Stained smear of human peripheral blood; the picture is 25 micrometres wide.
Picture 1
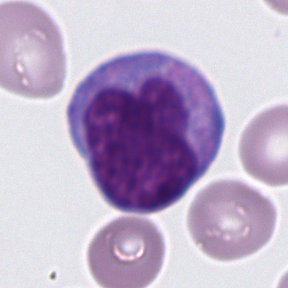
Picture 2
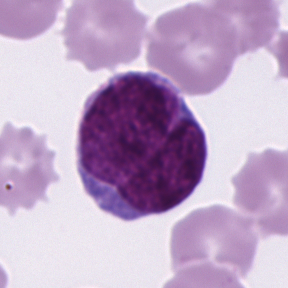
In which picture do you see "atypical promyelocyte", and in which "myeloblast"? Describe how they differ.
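The atypical promyelocyte appears in picture 1, and the myeloblast in picture 2. The atypical promyelocyte is about 14 micrometres across, about 2 times as wide as a red cell that lies whole in the picture, while the myeloblast is about 12 micrometres across. Each nucleus is about 11 micrometres across, but it fills about 60% of the area of the atypical promyelocyte and about 80% of the area of the myeloblast.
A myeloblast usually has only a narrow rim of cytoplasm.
In the atypical promyelocyte the nucleus lies toward the bottom of the cell and is folded into lobes, with notches cutting into its upper margin.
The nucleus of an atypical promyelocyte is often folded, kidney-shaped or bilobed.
No nucleolus can be seen in the nucleus of the myeloblast. The cytoplasm of the atypical promyelocyte is a pale greyish blue and carries a faint, fine pinkish dusting rather than large distinct granules, with no clear vacuoles. In the myeloblast, no granules are visible in the cytoplasm.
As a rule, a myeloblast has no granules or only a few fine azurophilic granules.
The outlines differ as well: the atypical promyelocyte is roundish but slightly angular, with a smooth edge, and the myeloblast is smooth, without surface projections. Red cells lie around the atypical promyelocyte, but none overlaps it.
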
